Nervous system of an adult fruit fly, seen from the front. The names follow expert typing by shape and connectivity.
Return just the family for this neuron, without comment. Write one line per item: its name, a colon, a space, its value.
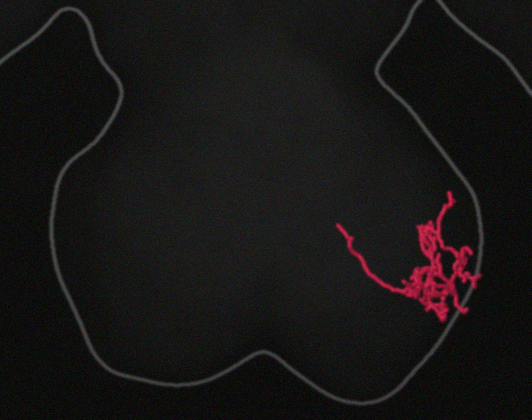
family: hemilineage 20A.22A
